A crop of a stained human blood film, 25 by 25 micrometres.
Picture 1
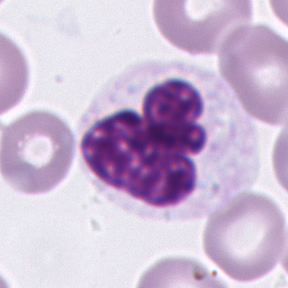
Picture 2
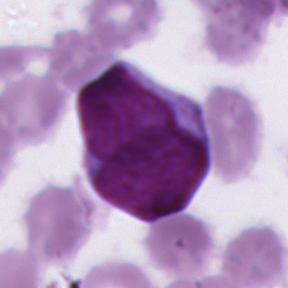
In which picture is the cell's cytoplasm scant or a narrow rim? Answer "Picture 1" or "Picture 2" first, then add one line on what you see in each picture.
Picture 2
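What picture 1 shows: The cytoplasm is plentiful and pale greyish-lilac.
What picture 2 shows: The nucleus fills almost the whole cell.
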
